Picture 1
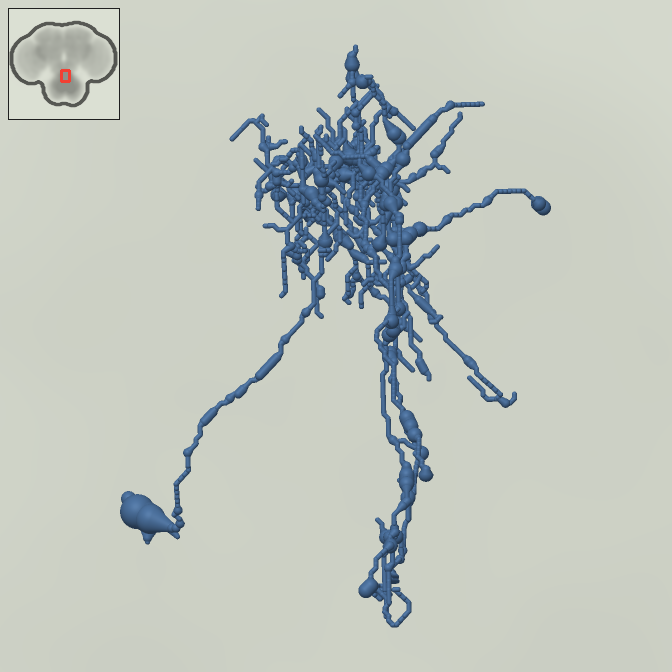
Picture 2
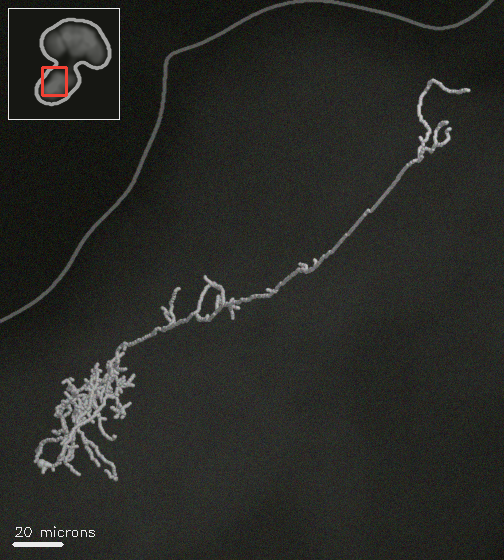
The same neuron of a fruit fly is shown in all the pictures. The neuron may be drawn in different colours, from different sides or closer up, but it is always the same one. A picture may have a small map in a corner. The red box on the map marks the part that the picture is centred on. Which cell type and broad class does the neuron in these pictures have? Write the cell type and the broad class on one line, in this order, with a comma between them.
INXXX419, nerve-cord intrinsic neuron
